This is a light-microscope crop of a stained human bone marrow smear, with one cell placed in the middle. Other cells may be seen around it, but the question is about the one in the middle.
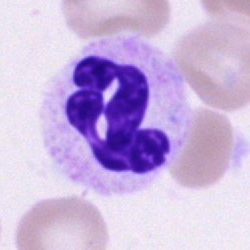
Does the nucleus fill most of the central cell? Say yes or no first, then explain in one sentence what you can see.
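No. The cytoplasm is plentiful and pale pinkish-lilac.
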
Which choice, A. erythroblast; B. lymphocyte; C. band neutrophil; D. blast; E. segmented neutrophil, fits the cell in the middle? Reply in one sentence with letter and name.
Well, the cell in the middle is a segmented neutrophil, making option E right.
